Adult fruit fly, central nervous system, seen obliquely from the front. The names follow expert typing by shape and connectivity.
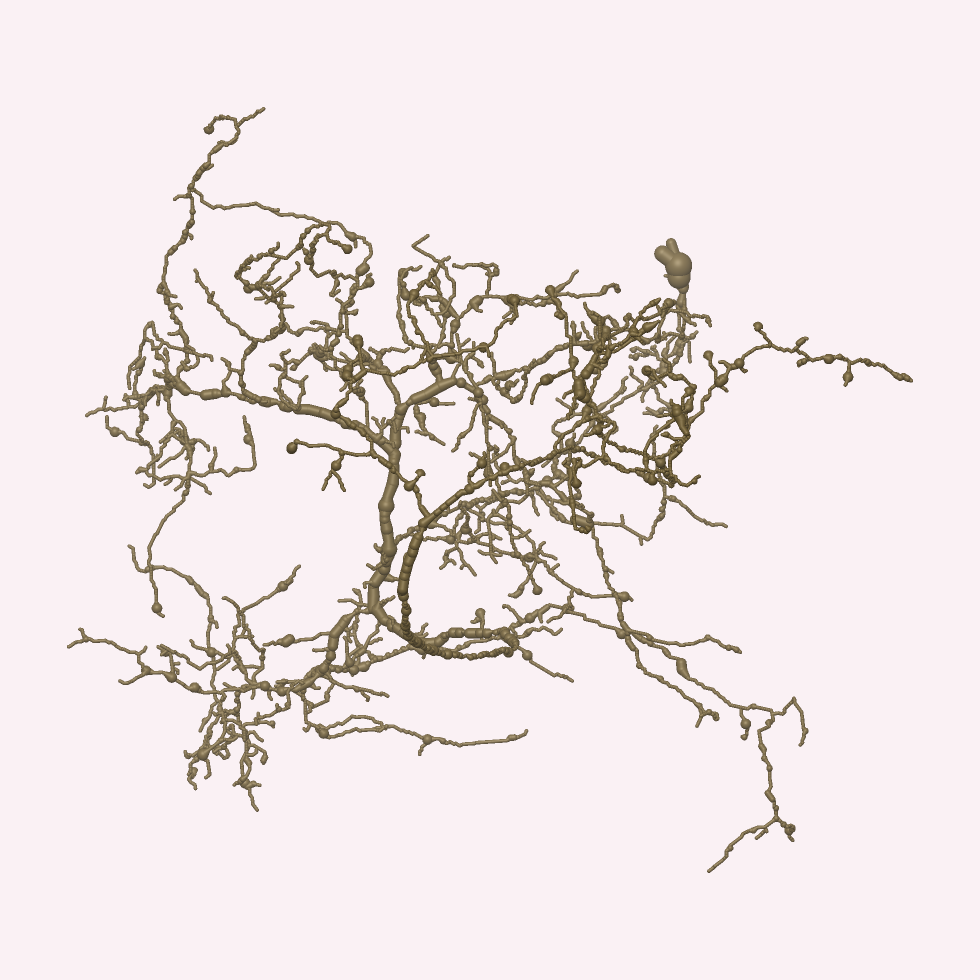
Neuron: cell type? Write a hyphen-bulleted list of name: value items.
- cell type: AVLP708m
